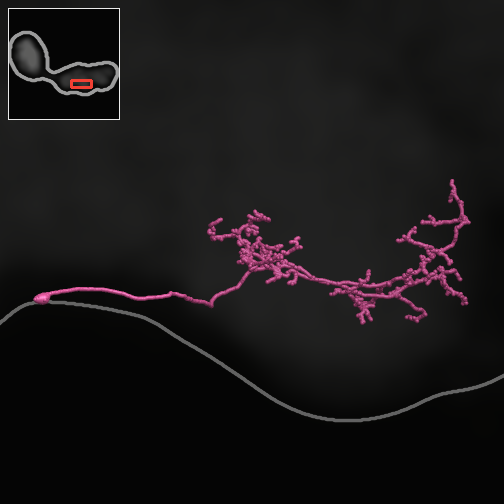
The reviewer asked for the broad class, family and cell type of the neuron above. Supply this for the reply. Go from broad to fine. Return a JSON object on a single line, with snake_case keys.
{"broad_class": "nerve-cord intrinsic neuron", "family": "hemilineage 14A", "cell_type": "IN14A077"}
